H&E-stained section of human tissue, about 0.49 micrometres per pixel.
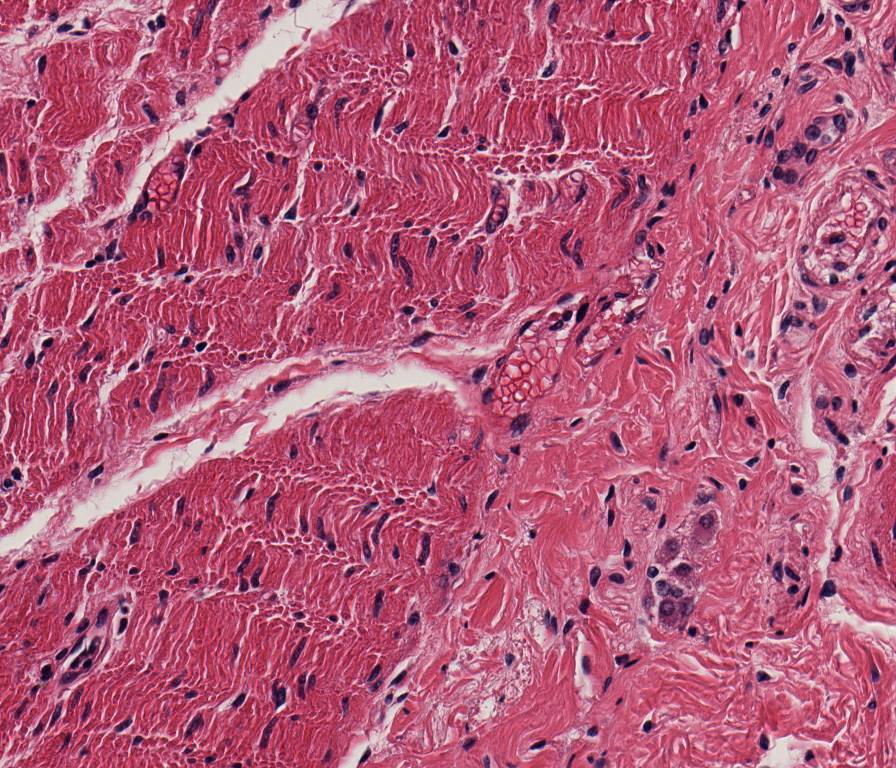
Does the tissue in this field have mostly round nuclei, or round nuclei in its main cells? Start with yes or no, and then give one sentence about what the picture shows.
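No. The smooth muscle cells have elongated, dark-staining nuclei.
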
